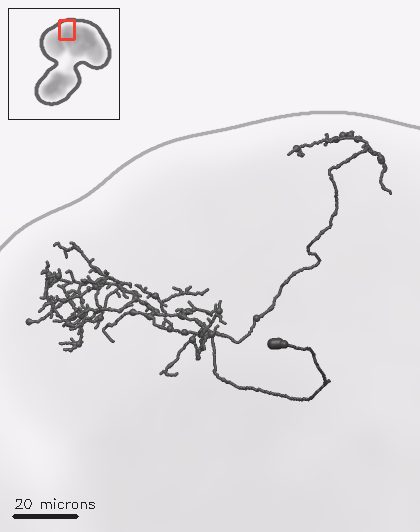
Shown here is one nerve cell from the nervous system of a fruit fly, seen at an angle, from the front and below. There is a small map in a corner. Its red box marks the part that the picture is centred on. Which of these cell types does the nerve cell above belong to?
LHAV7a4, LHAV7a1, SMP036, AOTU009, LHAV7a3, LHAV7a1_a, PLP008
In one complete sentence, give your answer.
The cell type name LHAV7a1 applies to this nerve cell.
